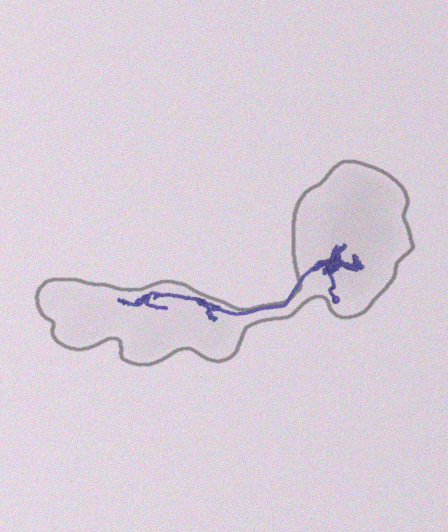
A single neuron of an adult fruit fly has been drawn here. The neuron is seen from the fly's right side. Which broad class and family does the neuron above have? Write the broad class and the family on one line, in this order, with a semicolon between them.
descending neuron; hemilineage LB12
